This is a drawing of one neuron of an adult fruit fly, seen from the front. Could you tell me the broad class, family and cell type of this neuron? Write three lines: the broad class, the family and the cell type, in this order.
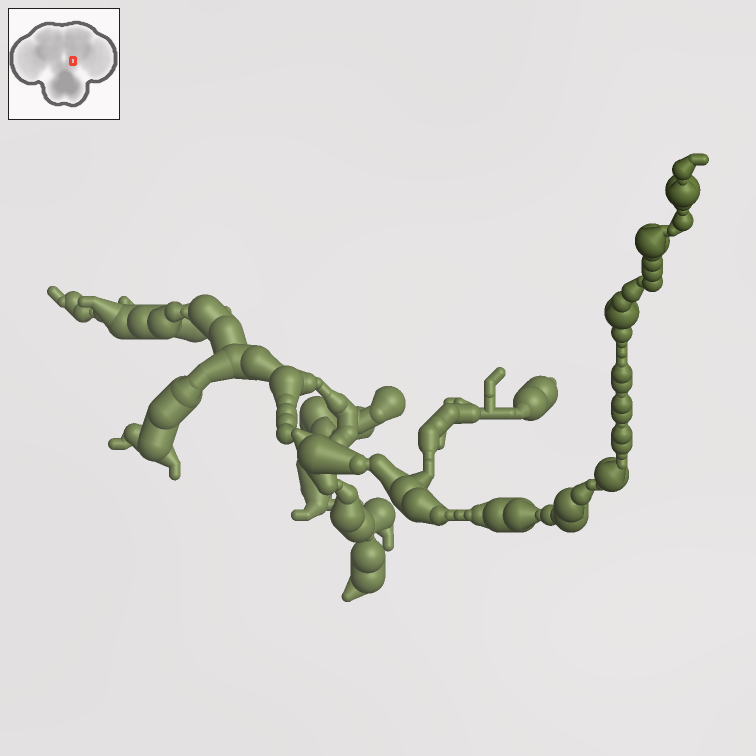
sensory neuron entering the brain
class mechanosensory
JO-EV2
